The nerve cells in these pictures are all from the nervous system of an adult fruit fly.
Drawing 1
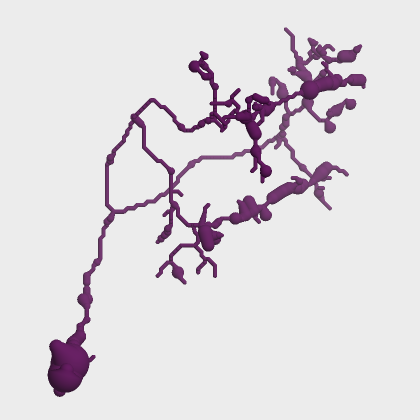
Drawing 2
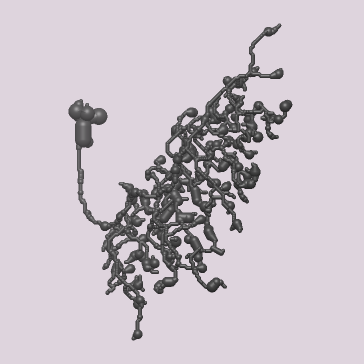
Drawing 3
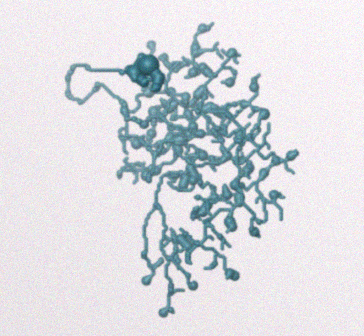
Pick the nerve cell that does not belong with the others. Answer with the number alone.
1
